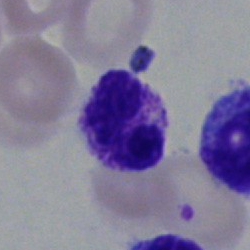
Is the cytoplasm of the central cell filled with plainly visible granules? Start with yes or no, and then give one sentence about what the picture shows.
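Yes. The dense granules make the outline of the nucleus hard to follow.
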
